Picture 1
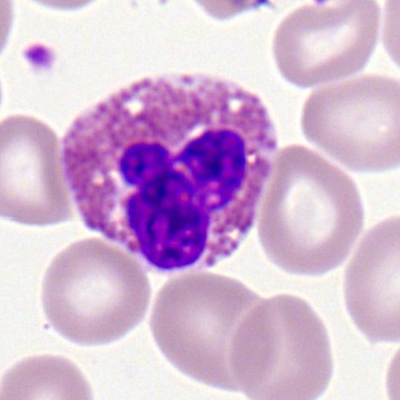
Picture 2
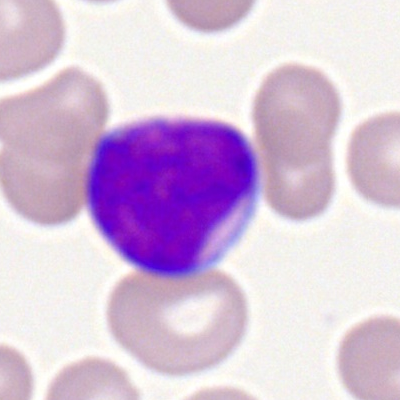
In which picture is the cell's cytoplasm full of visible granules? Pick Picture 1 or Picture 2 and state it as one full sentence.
What picture 1 shows is a cell with many visible granules in its cytoplasm.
